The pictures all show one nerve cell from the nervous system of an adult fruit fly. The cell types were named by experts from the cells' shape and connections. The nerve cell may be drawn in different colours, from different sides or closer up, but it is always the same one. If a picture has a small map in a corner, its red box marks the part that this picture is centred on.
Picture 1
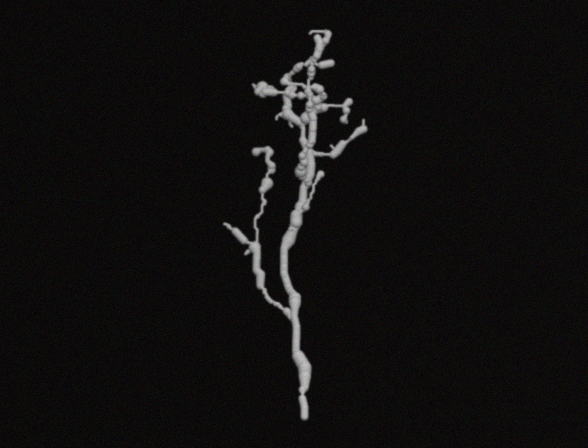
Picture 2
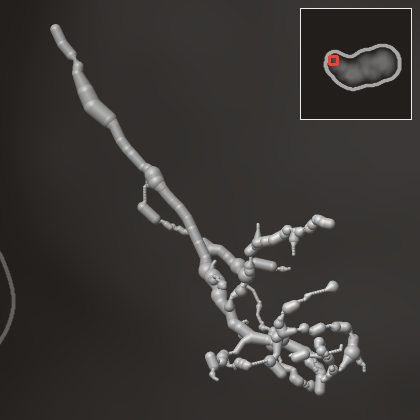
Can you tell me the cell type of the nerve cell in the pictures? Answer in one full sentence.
This nerve cell represents the cell type SNxx23.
